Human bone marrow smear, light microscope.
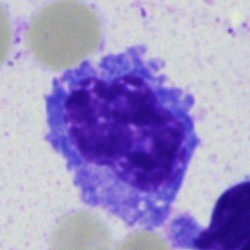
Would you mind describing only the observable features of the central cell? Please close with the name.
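Ragged, frayed edges give the cell an irregular outline, and small bleb-like cytoplasmic projections stand out along its margin. A single large nucleus fills most of the cell. Below the nucleus the rim of cytoplasm is wider than above it. Shown here is a plasma cell.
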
